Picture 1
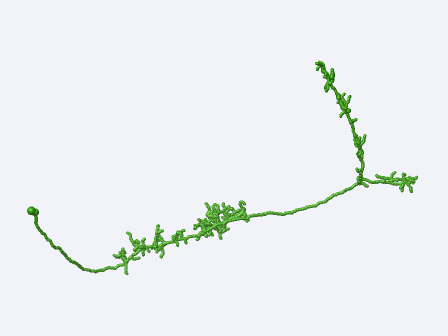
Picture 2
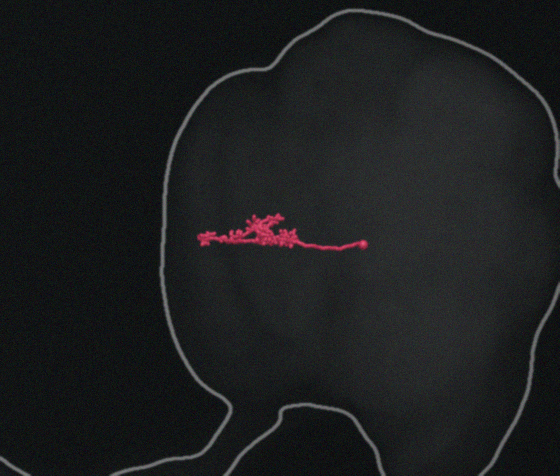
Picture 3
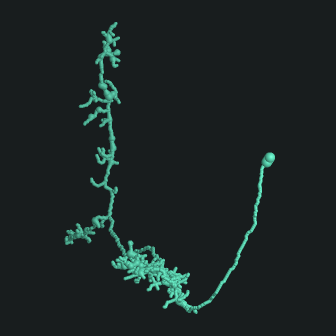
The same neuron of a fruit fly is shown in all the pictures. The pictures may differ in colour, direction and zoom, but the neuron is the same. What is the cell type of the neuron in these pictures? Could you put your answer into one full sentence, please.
The cell type for the neuron is TmY5a.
